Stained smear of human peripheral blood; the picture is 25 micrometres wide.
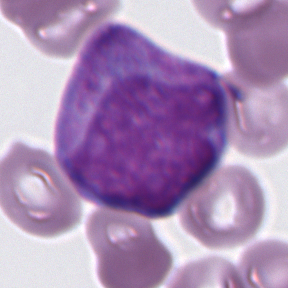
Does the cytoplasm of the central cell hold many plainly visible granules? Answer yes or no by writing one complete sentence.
No, the cytoplasm of this cell holds no visible granules.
